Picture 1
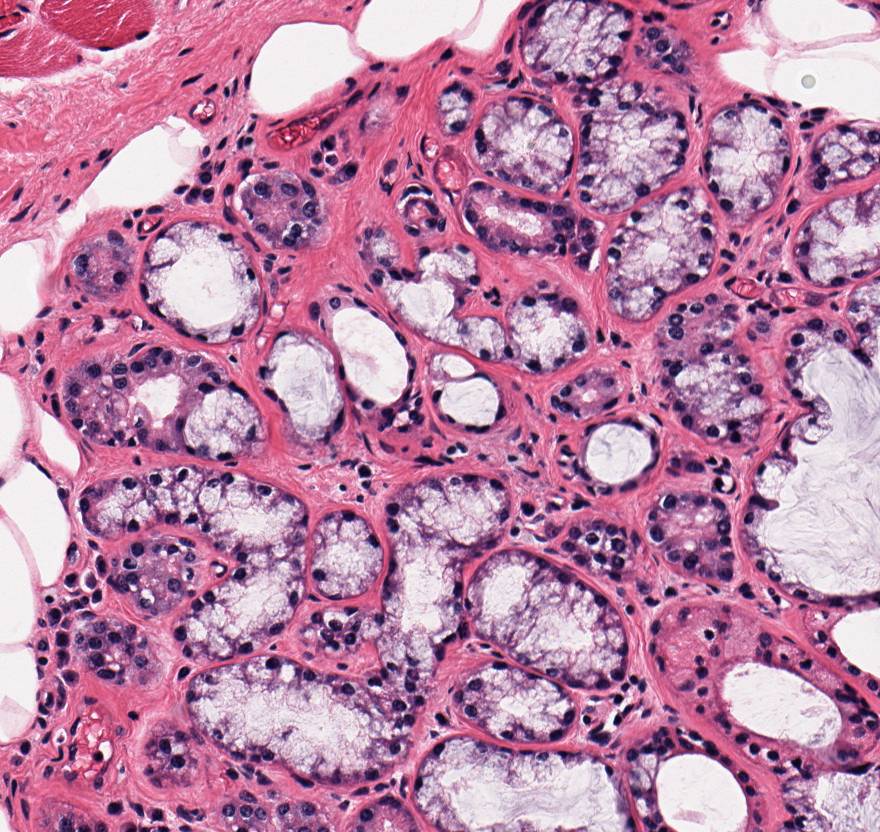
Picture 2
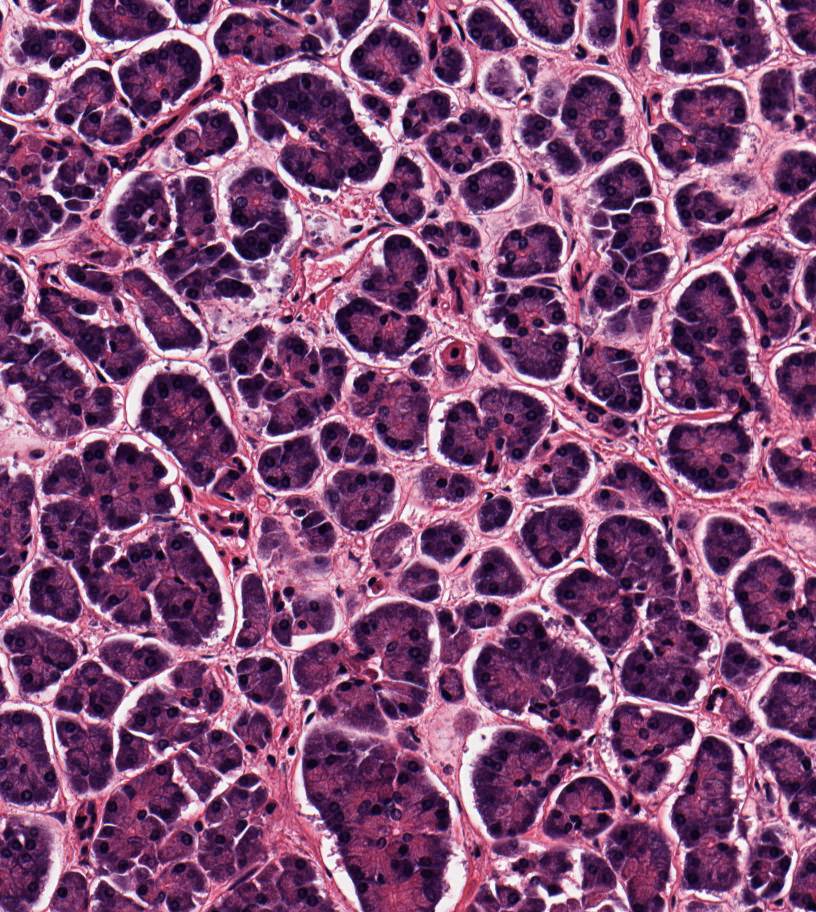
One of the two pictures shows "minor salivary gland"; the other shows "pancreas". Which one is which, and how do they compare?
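Picture 2 shows pancreas; picture 1, a minor salivary gland. In the minor salivary gland, closely packed rounded acini separated by thin bands of pink fibrous stroma fill most of the field. Most acini consist of cells with pale, foamy, bubbly cytoplasm staining light grey-violet, their dark, flattened nuclei pressed against the base of the acini. Smaller clusters of cells with granular purple-pink cytoplasm and round nuclei lie among them, for example at the left side.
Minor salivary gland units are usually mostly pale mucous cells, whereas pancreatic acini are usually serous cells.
In the pancreas, closely packed rounded acini fill the whole field. Its acinar cells are pyramidal, with round, dark nuclei toward the base at the outer edge of each acinus, and deep purple, finely granular cytoplasm.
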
